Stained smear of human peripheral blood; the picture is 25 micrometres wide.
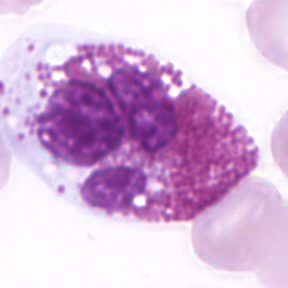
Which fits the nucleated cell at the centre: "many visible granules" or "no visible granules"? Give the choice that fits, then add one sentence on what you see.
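Many visible granules. Many round reddish-purple granules crowd the right part of the cytoplasm.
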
